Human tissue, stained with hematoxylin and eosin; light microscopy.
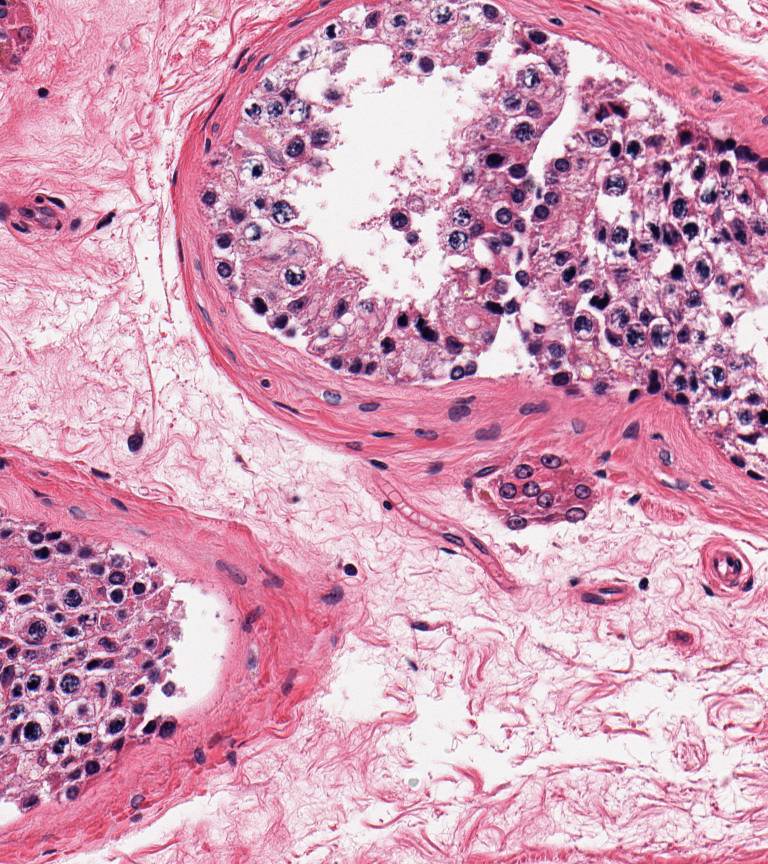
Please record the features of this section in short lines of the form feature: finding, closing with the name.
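Tubule walls: thick pink fibrous bands, flattened spindle nuclei running around each tubule
Stroma: pale, loose, wispy, few nuclei between tubules
Cell cluster: just under the upper tubule's wall, centre right; small, rounded cells, round nuclei, pink cytoplasm
Vessel: small, round, thick pink wall, in stroma at right edge below middle
Tissue: testis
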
